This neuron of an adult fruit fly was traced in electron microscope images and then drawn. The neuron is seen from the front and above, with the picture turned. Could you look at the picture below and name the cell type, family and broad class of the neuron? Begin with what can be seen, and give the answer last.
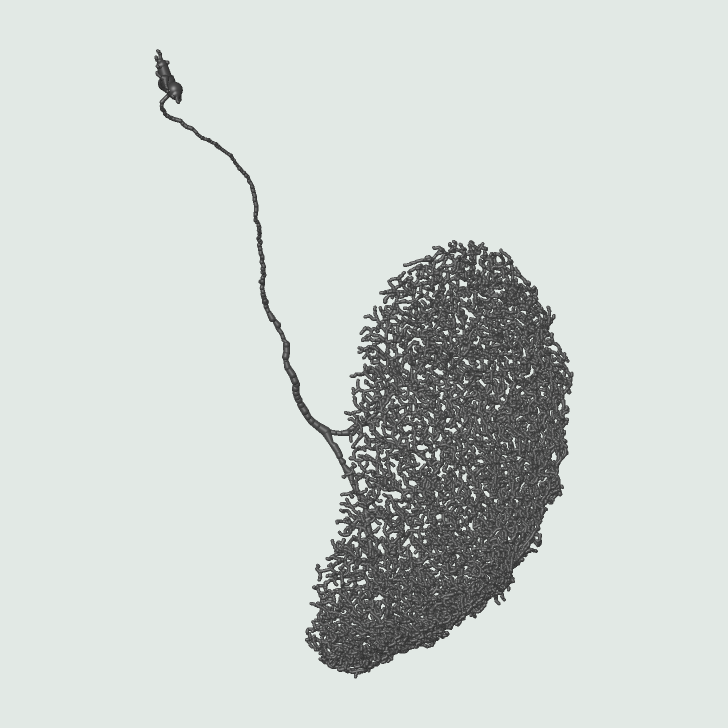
More than a hundred branch ends can be seen. As drawn here it is taller than it is wide. It is of cell type LT33. Its family is LT. It is an optic-lobe intrinsic neuron.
